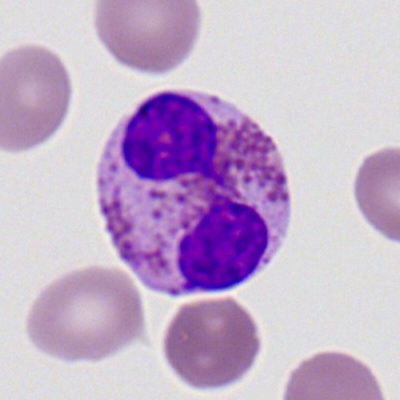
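Eosinophil, the cell in the middle, with a round, smooth outline. Its two nuclear lobes sit at the upper left and lower right, and neither shows a nucleolus. The granules leave the nucleus uncovered, so both lobes stay clearly visible.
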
